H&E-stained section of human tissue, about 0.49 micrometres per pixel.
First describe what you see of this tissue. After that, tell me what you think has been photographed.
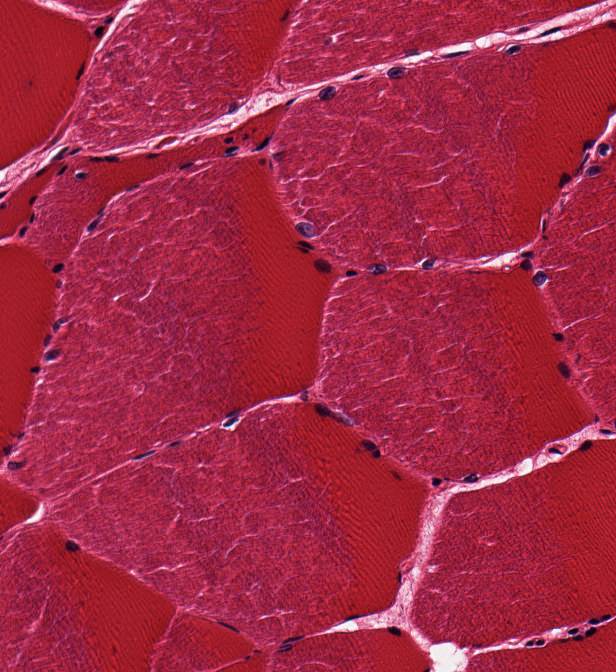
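Nuclear position first: the fibre nuclei sit at the edges of the fibres, just inside their borders, and none lie in the fibre centres. Nuclear form next: they are small, dark purple, and flattened or oval. Cytoplasm: deep red, with a fine stippled texture. Between the fibres, no fat cells are present. This is skeletal muscle.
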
